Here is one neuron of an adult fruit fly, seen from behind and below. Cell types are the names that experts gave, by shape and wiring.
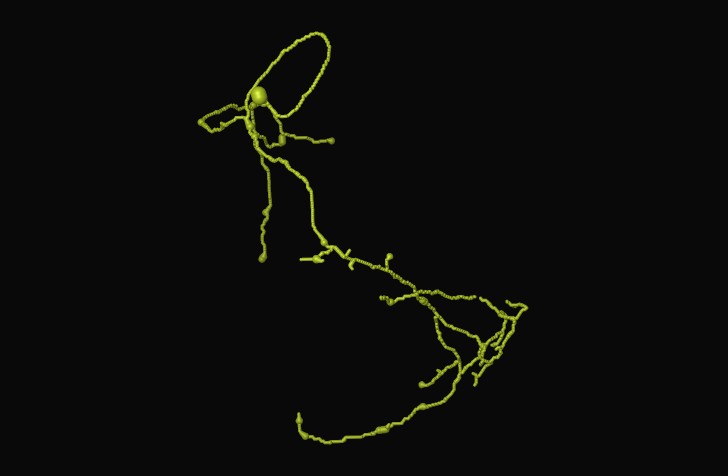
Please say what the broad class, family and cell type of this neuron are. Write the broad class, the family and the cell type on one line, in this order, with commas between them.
nerve-cord intrinsic neuron, hemilineage 03A, IN03A094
